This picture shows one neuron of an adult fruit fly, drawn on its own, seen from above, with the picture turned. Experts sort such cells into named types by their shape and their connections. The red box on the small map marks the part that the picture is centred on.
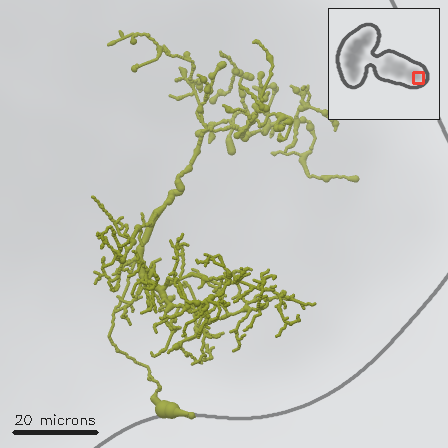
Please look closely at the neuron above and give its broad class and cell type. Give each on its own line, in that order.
nerve-cord intrinsic neuron
INXXX346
